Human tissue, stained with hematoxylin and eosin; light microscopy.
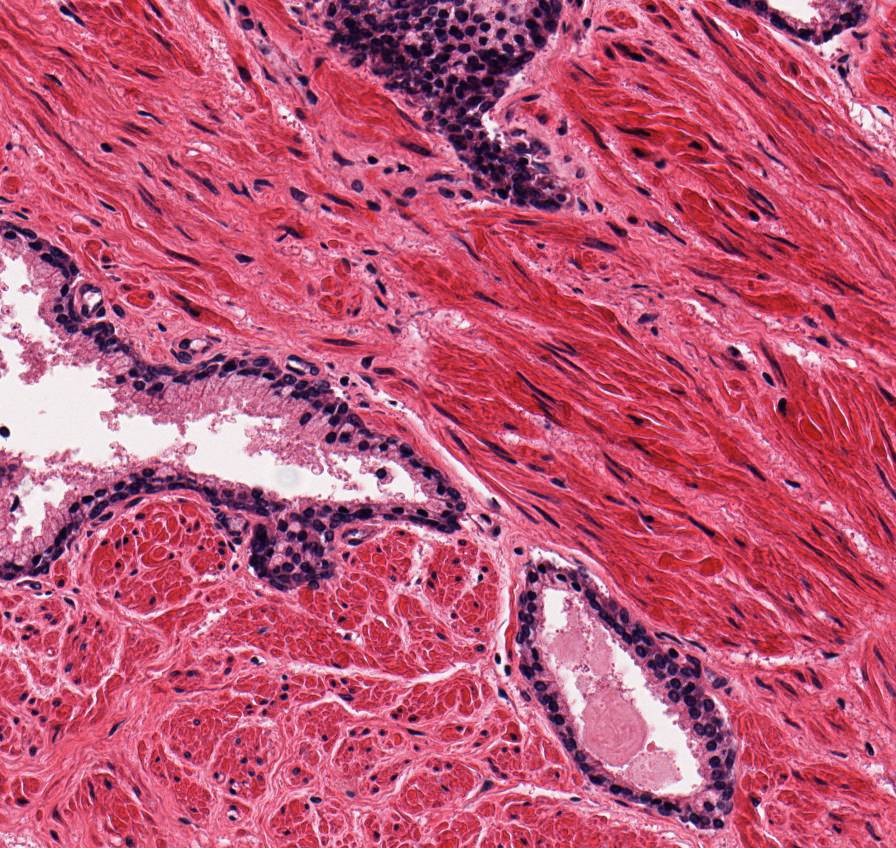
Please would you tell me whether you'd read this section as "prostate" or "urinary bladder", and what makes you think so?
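This is prostate. What decides it is the lining of the large left gland, which is columnar.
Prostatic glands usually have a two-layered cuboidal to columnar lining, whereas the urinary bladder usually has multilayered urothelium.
In that lining, the dark nuclei lie in a band at the base, away from the lumen.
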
